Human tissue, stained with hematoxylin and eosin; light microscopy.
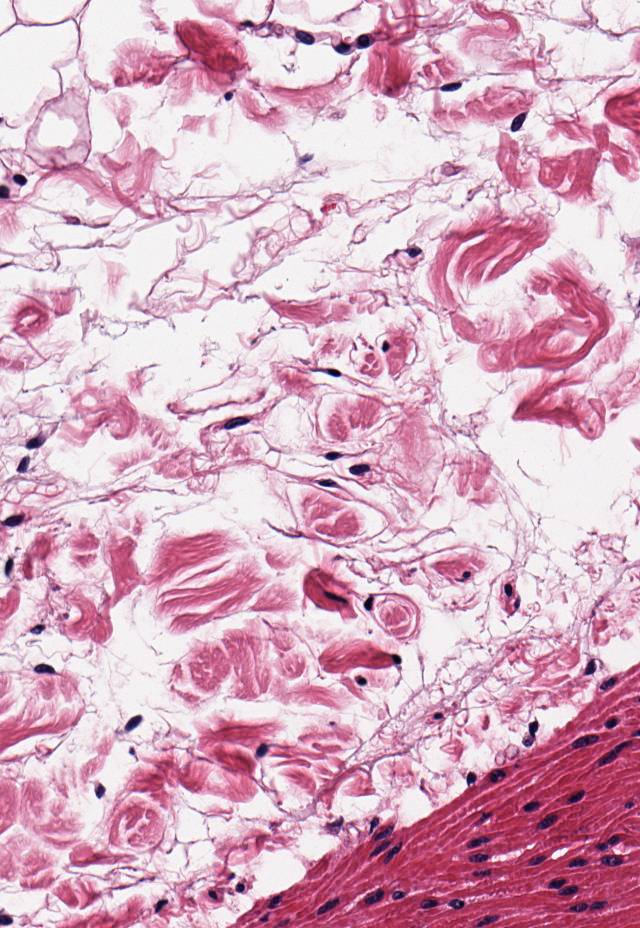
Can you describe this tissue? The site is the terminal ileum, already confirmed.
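Mostly loose, pale tissue. Lower right corner only: dense, compact band of tightly packed, deeply eosinophilic fibres running diagonally, lower left to upper right. Its nuclei dark, elongated, parallel to the fibres. Loose area: small dark nuclei, sparsely scattered.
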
